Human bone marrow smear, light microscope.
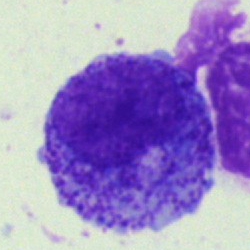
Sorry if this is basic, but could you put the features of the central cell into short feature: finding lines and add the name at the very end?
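Outline: roughly round
Nucleus: stained a dense dark purple
Granules: most crowded along the lower edge of the cell
Cytoplasm: pale lavender-grey between the granules
Cell: promyelocyte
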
